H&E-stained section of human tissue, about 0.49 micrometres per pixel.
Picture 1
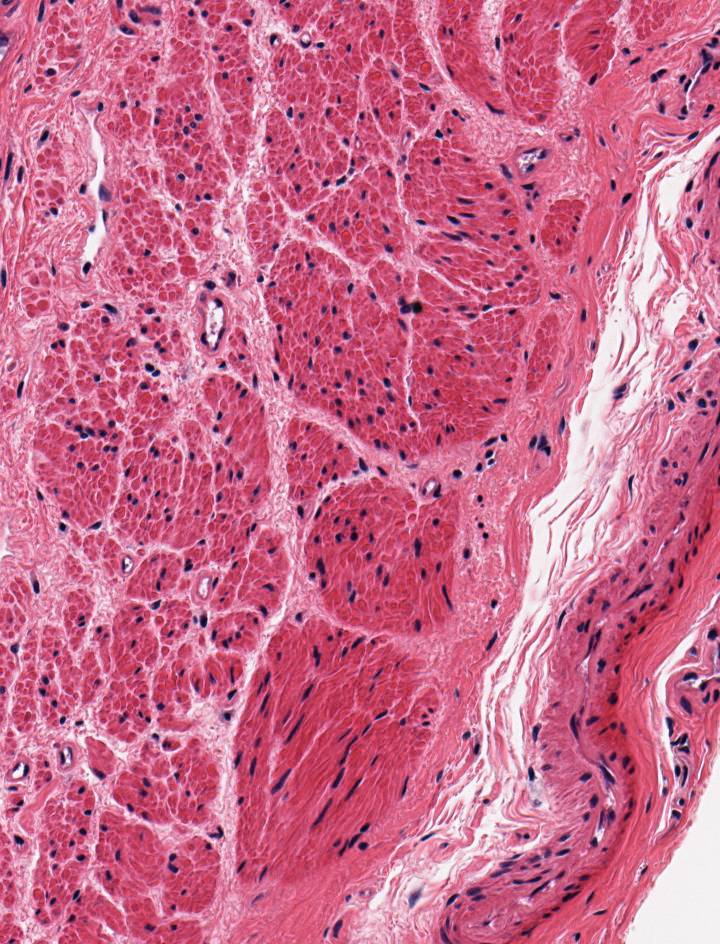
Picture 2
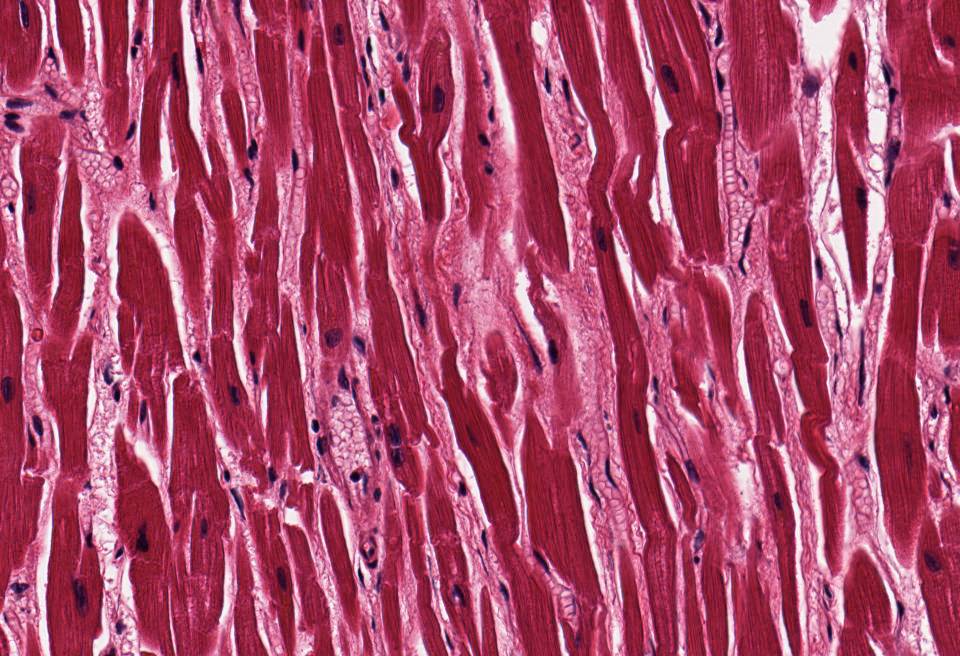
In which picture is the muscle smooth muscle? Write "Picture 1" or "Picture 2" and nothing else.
Picture 1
